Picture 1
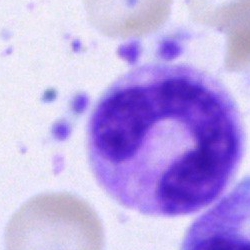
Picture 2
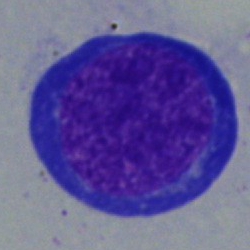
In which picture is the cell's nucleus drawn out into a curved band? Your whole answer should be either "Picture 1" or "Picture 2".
Picture 1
